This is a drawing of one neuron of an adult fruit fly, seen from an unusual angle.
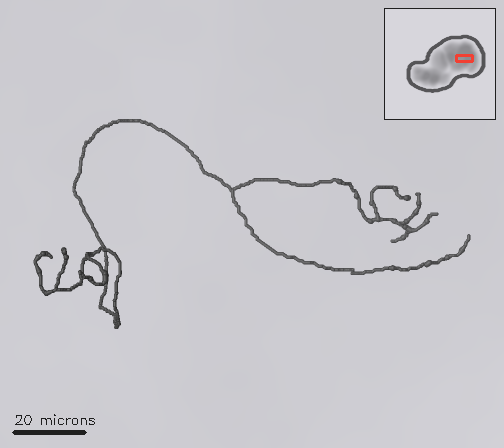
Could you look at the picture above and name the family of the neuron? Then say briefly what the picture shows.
The name of its family is class olfactory. It is a sensory neuron entering the brain. No cell body is drawn. From left to right in the picture it spans about 120 microns. It has a dozen or fewer branch ends.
